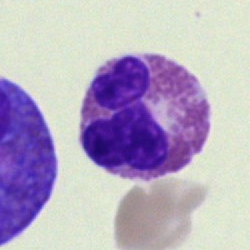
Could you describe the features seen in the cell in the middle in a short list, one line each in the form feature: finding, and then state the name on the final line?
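Outline: round and smooth
Chromatin: dense, dark purple
Cytoplasm: pinkish-lilac
Pale area: poorly granulated, right of the nucleus
Name: eosinophil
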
